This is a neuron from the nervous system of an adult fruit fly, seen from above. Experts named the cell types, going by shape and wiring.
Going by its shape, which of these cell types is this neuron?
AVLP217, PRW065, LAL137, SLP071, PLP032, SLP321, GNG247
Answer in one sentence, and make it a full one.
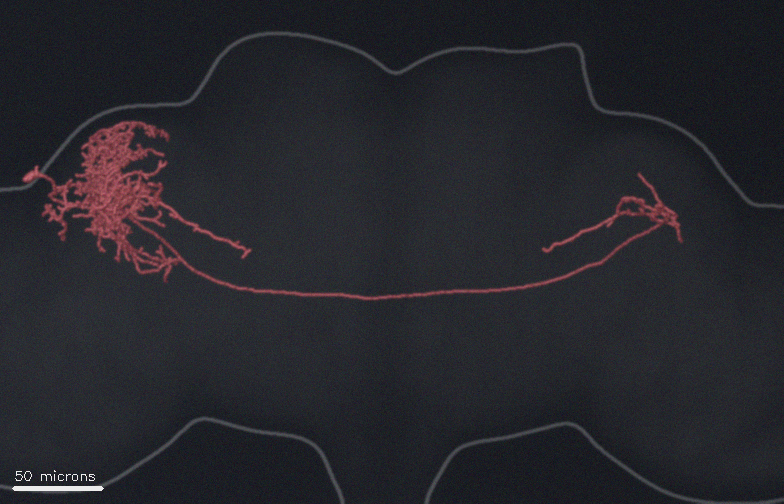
With respect to cell type, this neuron is AVLP217.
